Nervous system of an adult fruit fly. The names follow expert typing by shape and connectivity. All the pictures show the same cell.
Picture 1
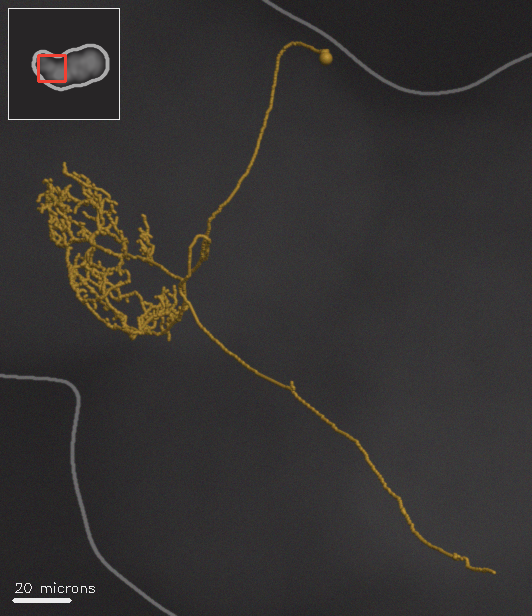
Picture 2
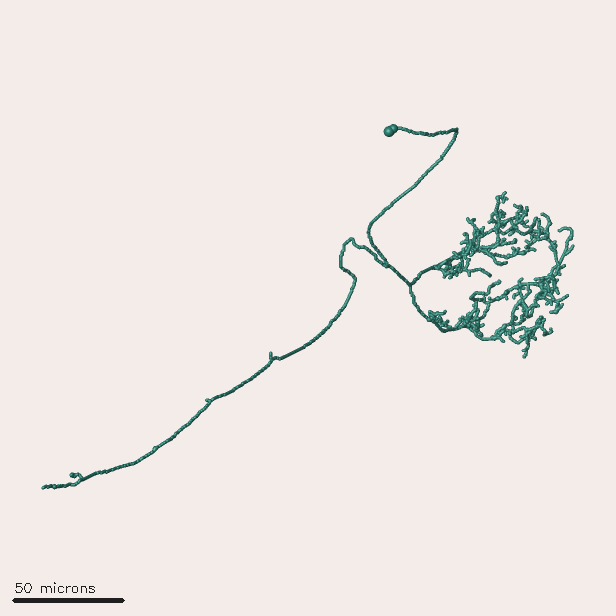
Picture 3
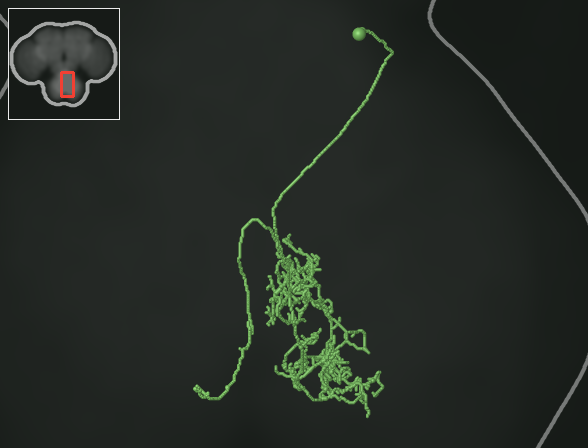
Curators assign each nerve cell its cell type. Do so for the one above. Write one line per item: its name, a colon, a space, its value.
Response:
cell type: IN23B046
